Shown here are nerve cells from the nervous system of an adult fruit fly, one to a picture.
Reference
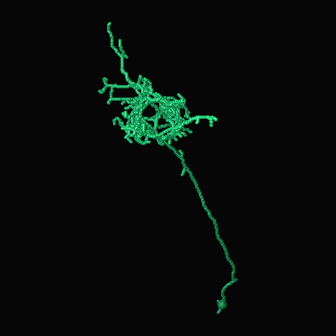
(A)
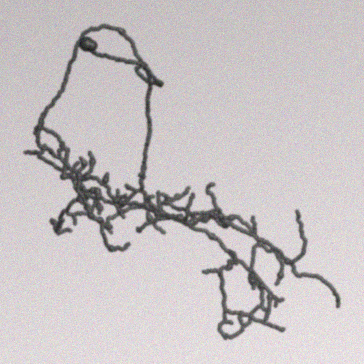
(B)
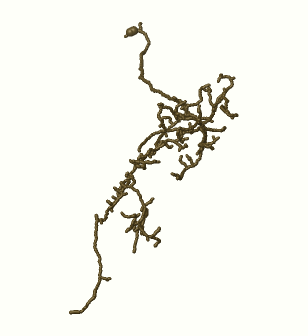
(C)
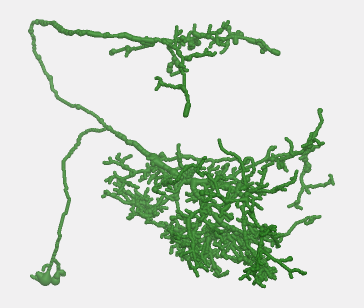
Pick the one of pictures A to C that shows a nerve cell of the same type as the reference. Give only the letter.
B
